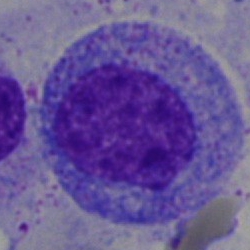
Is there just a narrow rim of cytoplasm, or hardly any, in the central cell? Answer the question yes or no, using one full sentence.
No, the cytoplasm is broad rather than a narrow rim.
